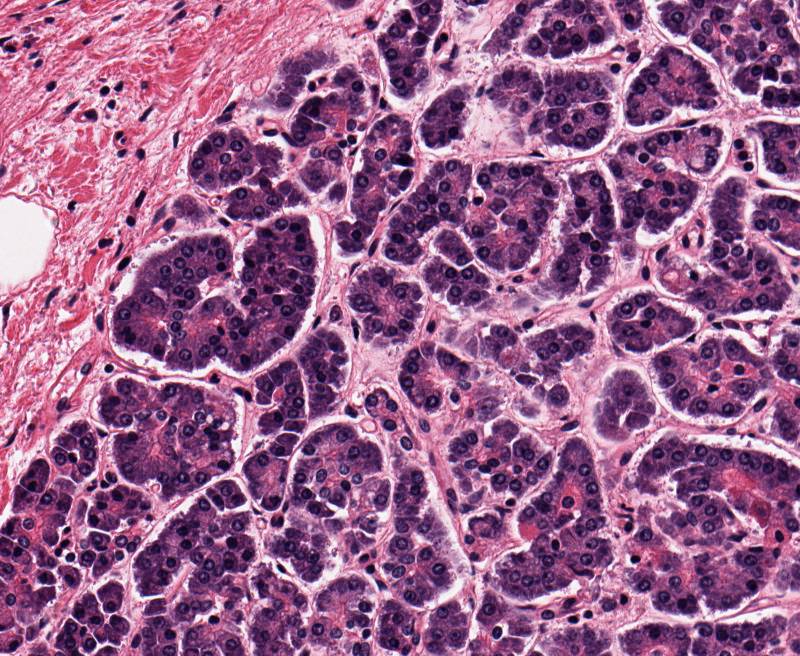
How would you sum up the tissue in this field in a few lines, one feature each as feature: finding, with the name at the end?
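Epithelial groups: rounded to elongated, lobulated, thin pale stroma between
Arrangement: radial around a central point, nuclei outward
Nuclei: round, fairly uniform, many with one visible nucleolus
Cytoplasm: dark purple, granular, paler pink centrally in some groups
Name: pancreas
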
